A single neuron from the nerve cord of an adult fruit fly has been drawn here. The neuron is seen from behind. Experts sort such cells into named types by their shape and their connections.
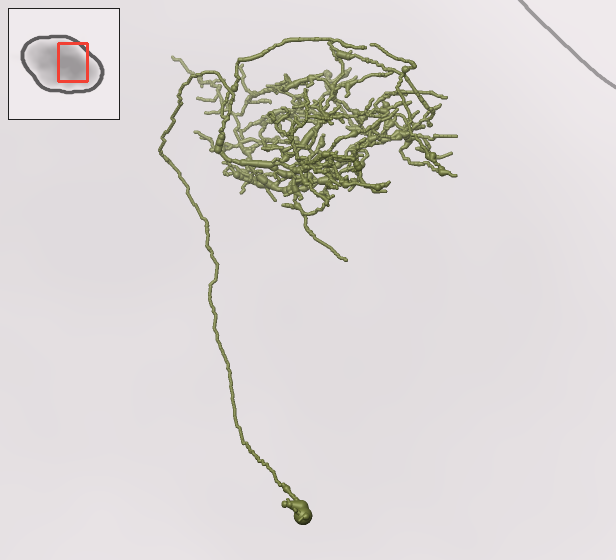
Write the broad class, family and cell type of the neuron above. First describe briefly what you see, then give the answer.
Dozens of branch ends can be seen. As drawn here it is taller than it is wide. It is a nerve-cord intrinsic neuron. The family is hemilineage 02A. It is of cell type IN02A032.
